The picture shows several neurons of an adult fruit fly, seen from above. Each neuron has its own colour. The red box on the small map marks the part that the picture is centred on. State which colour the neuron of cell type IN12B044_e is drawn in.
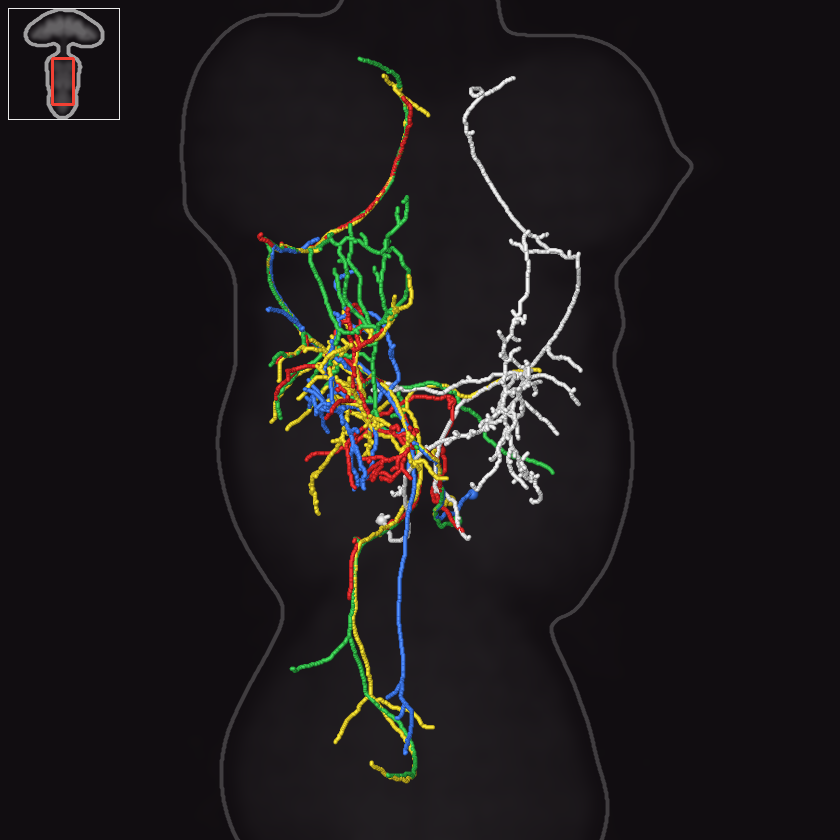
green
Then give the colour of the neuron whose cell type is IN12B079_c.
blue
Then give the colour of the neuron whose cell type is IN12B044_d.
red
